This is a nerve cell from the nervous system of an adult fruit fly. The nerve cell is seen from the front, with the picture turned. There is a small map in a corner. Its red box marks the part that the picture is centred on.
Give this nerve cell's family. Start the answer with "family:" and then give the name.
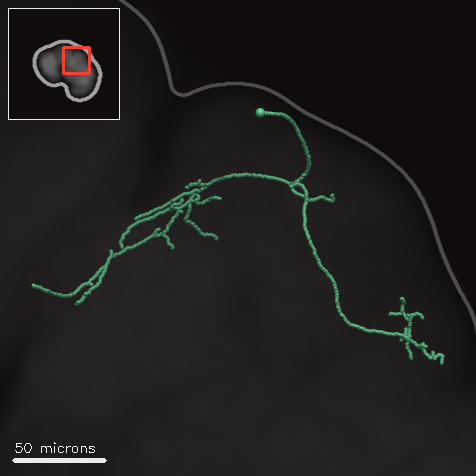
family: hemilineage SLPpl1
